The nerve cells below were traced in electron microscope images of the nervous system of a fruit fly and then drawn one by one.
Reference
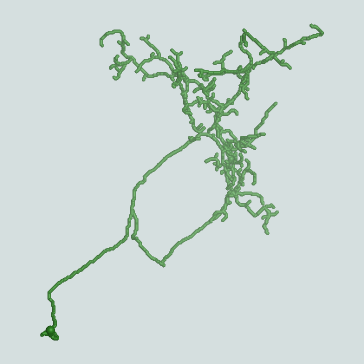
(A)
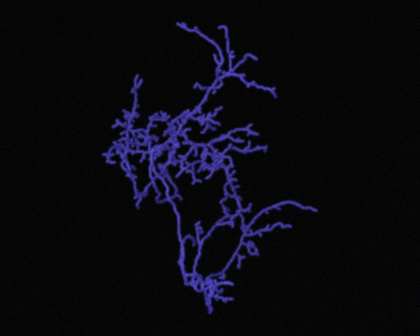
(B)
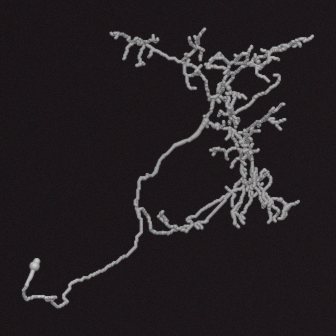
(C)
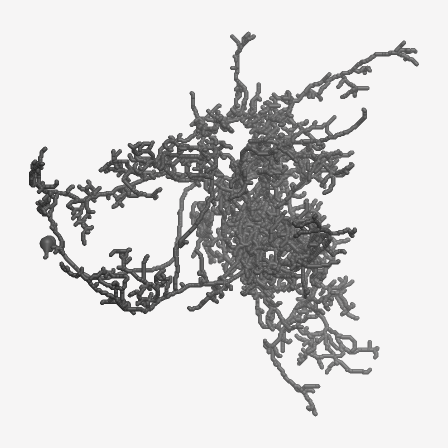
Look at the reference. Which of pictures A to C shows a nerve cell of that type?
Picture B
